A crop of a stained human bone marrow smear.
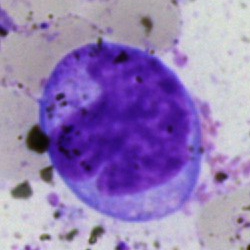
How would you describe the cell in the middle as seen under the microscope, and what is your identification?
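Most of the cell is taken up by its nucleus, which carries a broad indentation on the upper left side. Deep purple chromatin gives it a mottled, patchy texture. Small dark dots are scattered over the cell, mostly across its left half. Answer: monocyte.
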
